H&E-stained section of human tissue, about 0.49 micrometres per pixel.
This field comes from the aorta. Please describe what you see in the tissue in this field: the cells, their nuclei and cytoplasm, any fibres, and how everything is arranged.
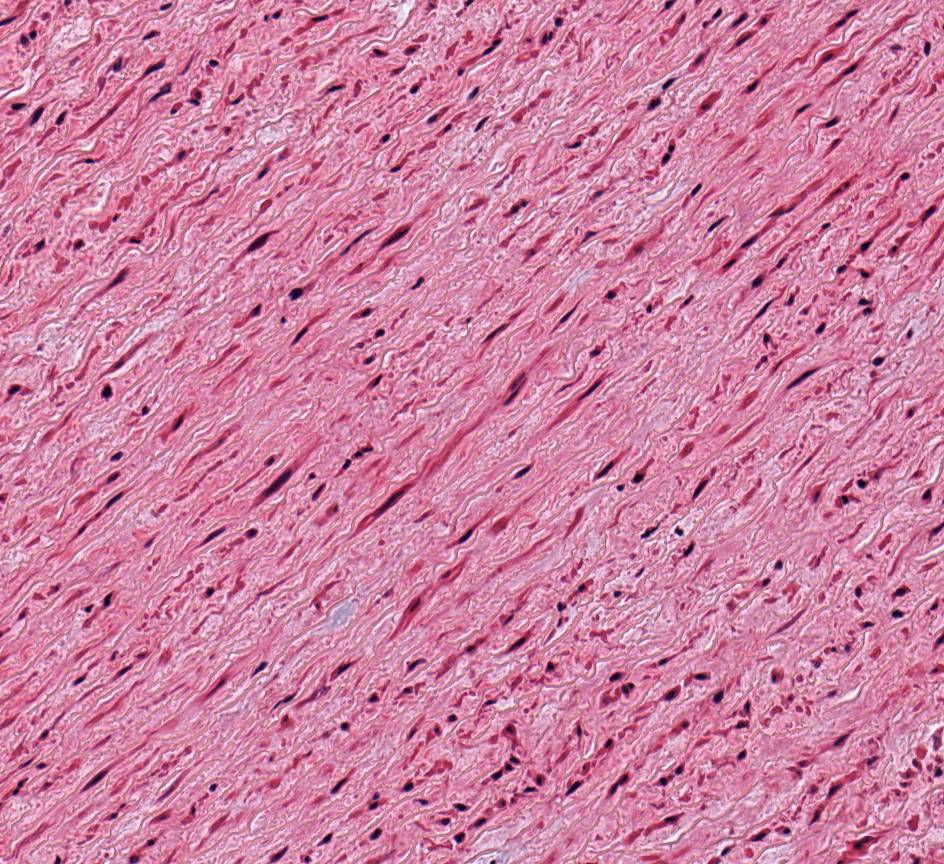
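Fibres and nuclei all run in parallel here, slanting from lower left to upper right across the field. The pink fibres are wavy, undulating strands, not straight ones. Most nuclei are dark, slender and elongated, many with tapered or gently bent ends. No cell borders show; the nuclei sit embedded in the fibrillary pink strands.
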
